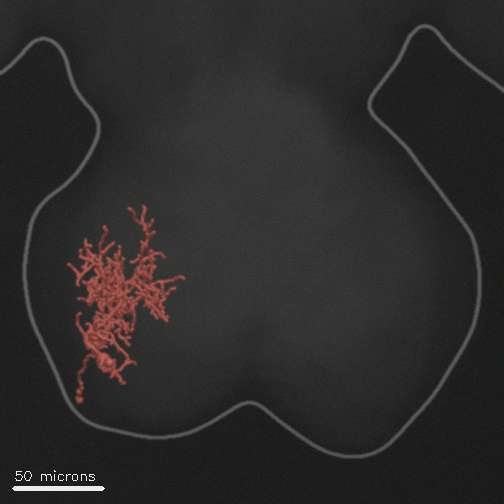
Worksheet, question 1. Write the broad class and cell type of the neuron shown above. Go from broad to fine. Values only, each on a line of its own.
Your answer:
motor neuron of the nerve cord
Acc. tr flexor MN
